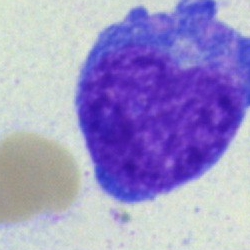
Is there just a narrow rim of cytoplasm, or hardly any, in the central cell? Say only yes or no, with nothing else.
Yes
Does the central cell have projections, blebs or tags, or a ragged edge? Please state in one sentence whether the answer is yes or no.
Yes, it is a rough outline that this cell has.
